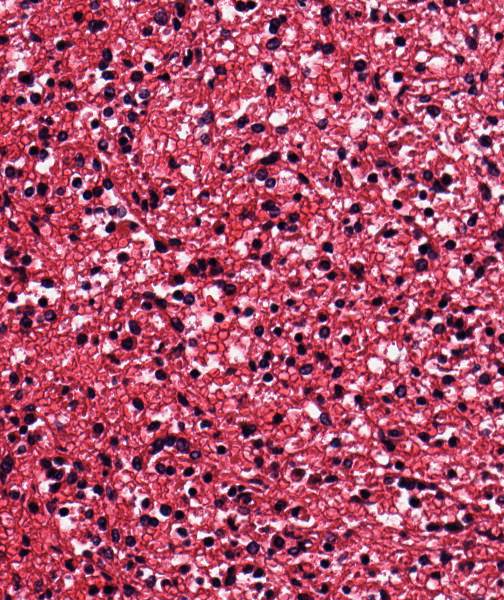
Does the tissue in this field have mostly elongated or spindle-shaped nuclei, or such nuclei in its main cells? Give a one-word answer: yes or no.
No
